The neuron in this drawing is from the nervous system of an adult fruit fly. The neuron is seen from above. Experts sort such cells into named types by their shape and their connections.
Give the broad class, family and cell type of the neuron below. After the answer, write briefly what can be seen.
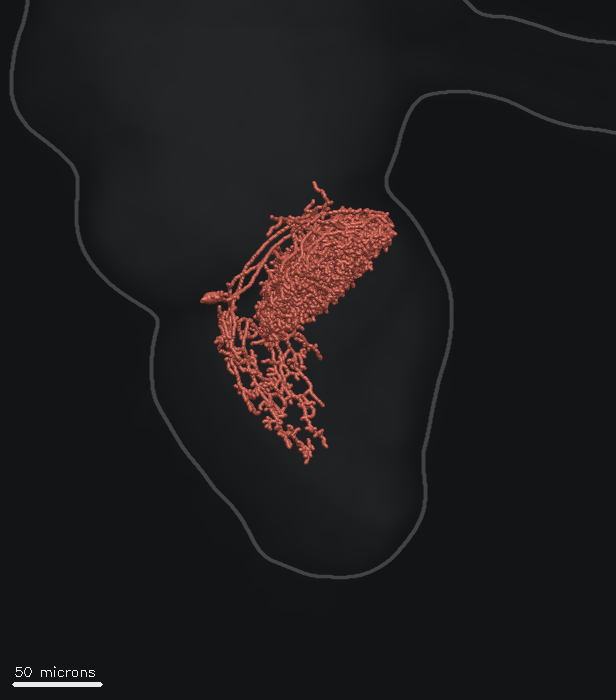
It is an optic-lobe intrinsic neuron. Its family is LT. The cell type is LT58. It is in the brain and does not reach the nerve cord. By the scale bar it is about 160 microns tall in this view.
